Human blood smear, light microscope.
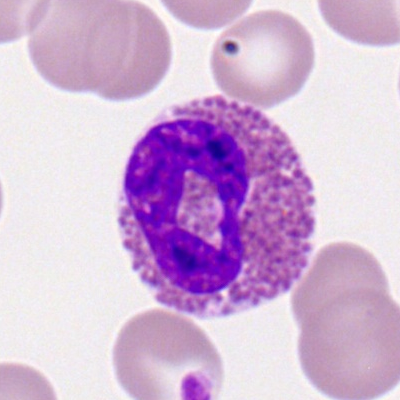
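Eosinophil, the central cell of this stained human blood smear under the light microscope. Notice how the nucleus forms a closed ring around a central patch of cytoplasm. Its chromatin is dark purple and coarsely clumped, and you won't find any nucleoli in it. The nucleus sits toward the left, so a broader band of cytoplasm lies on the right.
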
